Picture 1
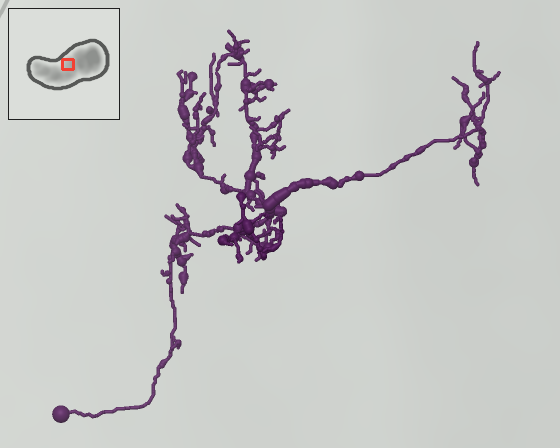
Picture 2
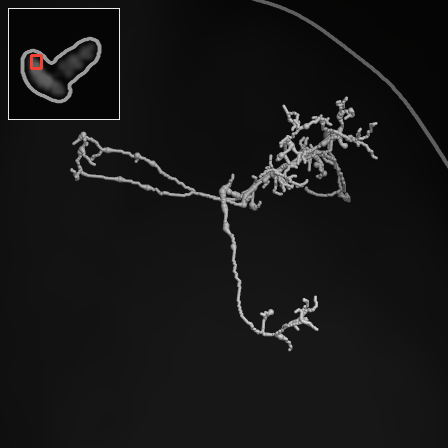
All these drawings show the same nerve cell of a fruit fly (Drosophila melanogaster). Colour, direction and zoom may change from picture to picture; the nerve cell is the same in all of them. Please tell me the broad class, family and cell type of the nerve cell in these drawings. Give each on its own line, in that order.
optic-lobe intrinsic neuron
Y
Y12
